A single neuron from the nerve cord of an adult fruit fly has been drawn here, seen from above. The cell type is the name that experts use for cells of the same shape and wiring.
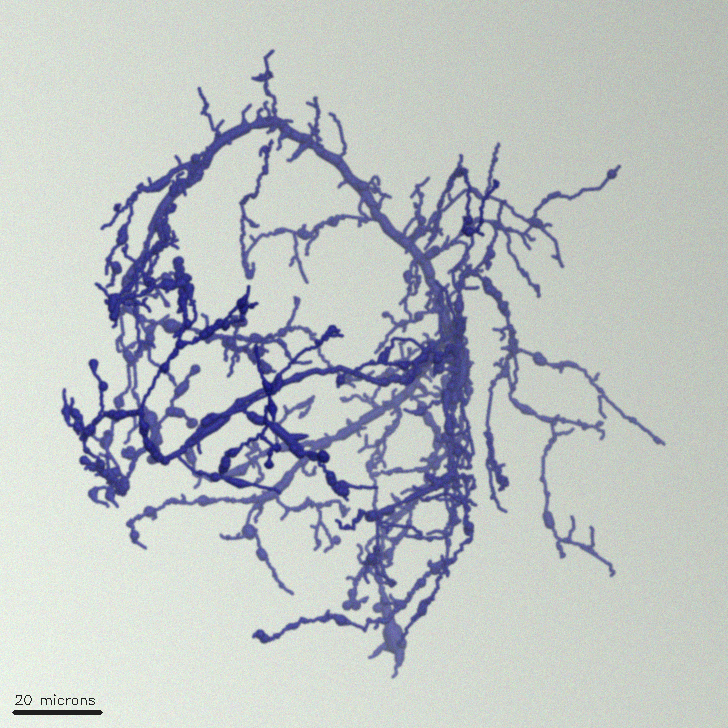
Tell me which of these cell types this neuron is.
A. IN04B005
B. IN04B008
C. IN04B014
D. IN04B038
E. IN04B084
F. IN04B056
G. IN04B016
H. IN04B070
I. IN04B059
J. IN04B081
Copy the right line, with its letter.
A. IN04B005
